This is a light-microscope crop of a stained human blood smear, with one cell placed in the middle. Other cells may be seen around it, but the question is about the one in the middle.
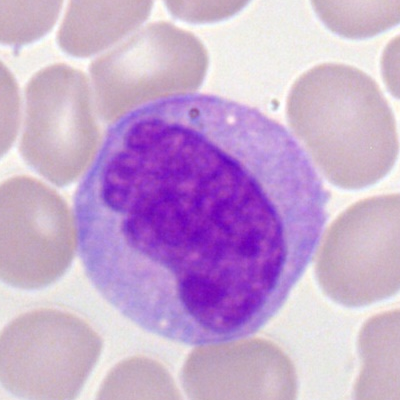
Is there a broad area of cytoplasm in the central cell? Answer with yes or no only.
Yes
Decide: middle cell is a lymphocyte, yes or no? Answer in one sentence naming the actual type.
No, what sits in the centre of the crop is a monocyte rather than a lymphocyte.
